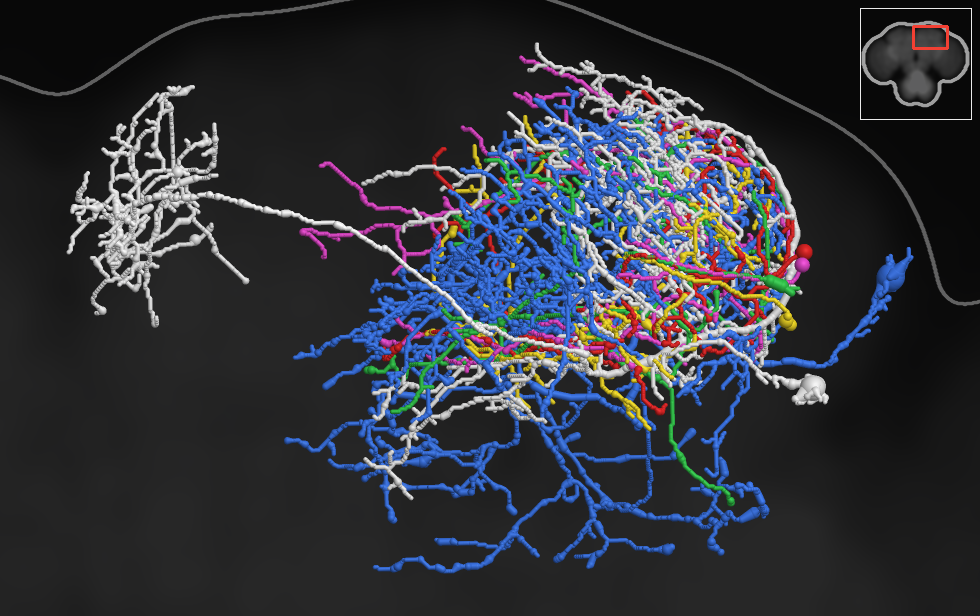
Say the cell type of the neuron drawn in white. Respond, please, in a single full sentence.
The cell type this neuron represents is SMP042.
